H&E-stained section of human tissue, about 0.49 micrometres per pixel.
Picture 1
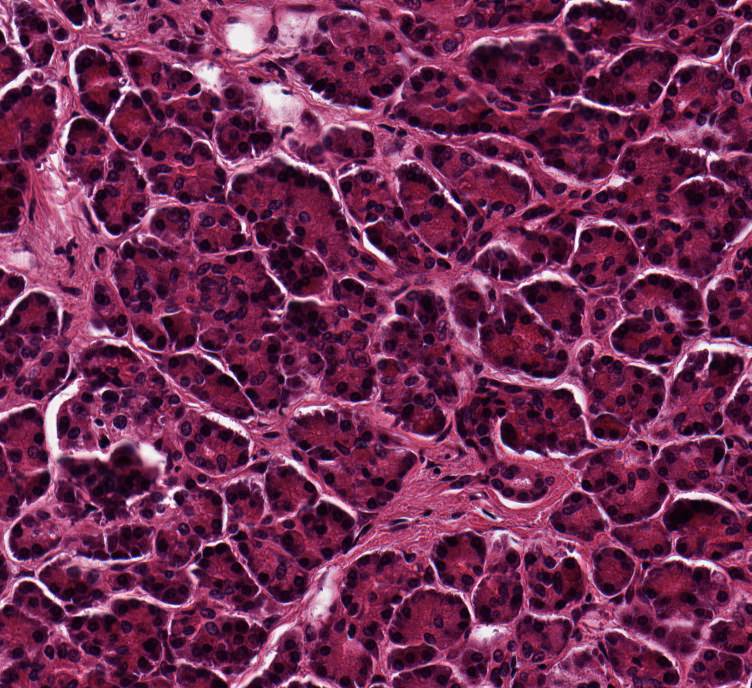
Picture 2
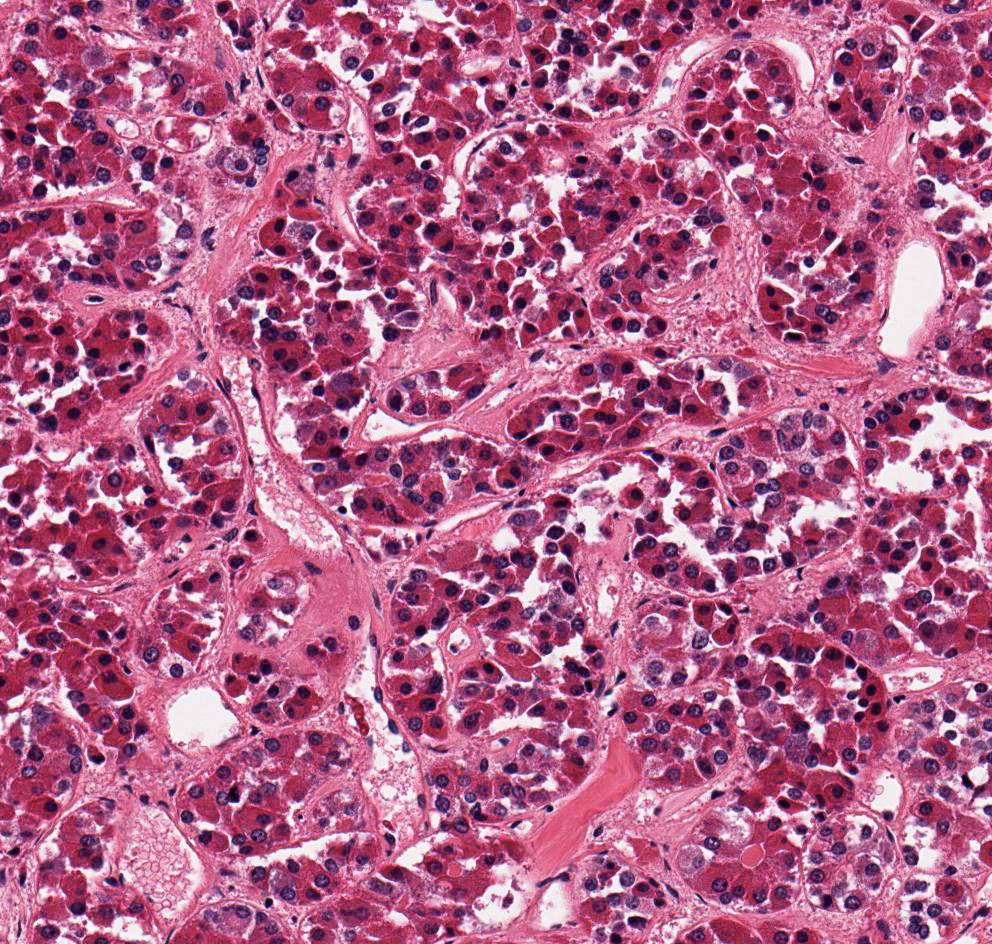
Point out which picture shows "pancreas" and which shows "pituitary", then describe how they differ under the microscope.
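The first picture shows pancreas and the second shows pituitary. In the pancreas, closely packed rounded cell clusters, the acini, fill the whole field, divided only by thin strands of connective tissue, and their central lumens are inconspicuous and mostly not visible. Its acinar cells have deeply stained, dark purple-red, finely granular cytoplasm and a single round dark nucleus, the nuclei being fairly uniform in size. In the pituitary, the cells sit in rounded nests separated by thin fibrous septa. Most are polygonal, with abundant deeply eosinophilic granular cytoplasm and a nucleus that is mostly single, round and central, but a scattered minority have paler, finely vacuolated grey-purple cytoplasm.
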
